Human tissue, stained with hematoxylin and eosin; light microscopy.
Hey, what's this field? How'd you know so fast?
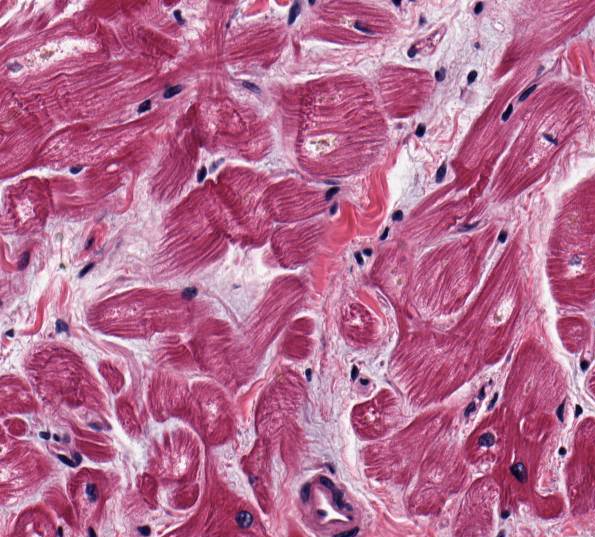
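The field mainly shows myocardium. Its muscle fibres run in many directions, cut lengthwise, obliquely and crosswise, in keeping with irregular bundles.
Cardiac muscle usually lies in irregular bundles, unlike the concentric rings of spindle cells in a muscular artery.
Many crosswise-cut fibres have a pale central zone.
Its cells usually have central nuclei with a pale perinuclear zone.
Pale, loose, wispy connective tissue lies between the fibres. A small vessel with an open lumen sits at the bottom centre.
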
